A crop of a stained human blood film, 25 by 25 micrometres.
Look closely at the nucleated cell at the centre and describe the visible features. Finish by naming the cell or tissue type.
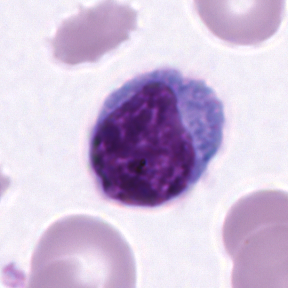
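Starting with the outline: rounded and smooth. The nucleus is a single rounded mass without lobes, about 11 by 9 micrometres, lying toward the lower left of the cell. Its chromatin is dark purple, clumped into coarse strands. Along the upper right side of the nucleus, the cytoplasm forms a crescent. I take this to be a plasma cell.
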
